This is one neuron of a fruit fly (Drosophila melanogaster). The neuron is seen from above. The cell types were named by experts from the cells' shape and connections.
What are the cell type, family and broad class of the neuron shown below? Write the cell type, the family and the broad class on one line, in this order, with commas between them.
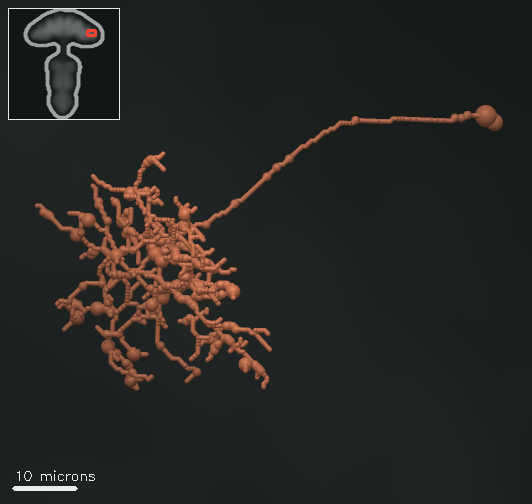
Cm5, Cm, optic-lobe intrinsic neuron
